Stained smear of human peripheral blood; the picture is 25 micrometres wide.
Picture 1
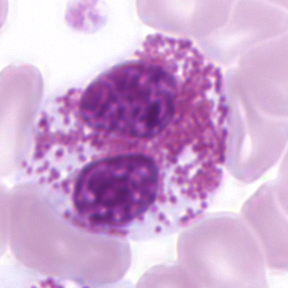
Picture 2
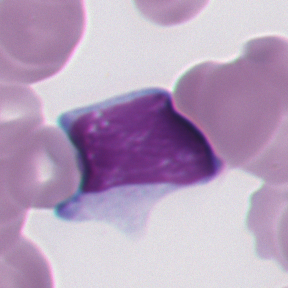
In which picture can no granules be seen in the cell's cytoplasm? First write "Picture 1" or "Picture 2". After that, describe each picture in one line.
Picture 2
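Picture 1: The cytoplasm is packed with many round granules.
Picture 2: No granules are visible in the cytoplasm.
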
